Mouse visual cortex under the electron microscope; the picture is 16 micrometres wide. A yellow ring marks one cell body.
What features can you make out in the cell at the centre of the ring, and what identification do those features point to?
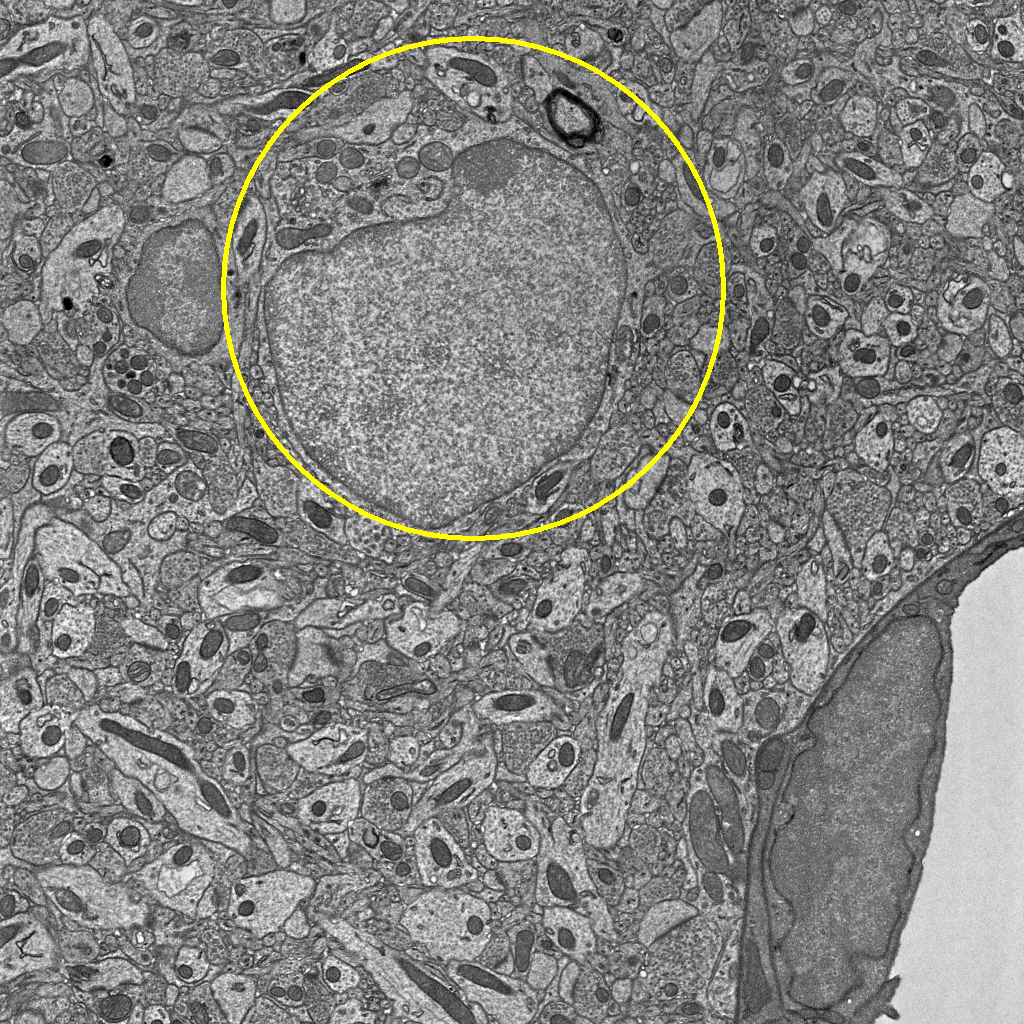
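A large, rounded nucleus, whole inside the ring, fills most of it. The envelope's smooth, no deep folds, except one shallow step on the upper left. Several rounded mitochondria cluster above and left of it. Just left, outside the ring: a smaller, darker neighbouring nucleus. It's an astrocyte.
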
